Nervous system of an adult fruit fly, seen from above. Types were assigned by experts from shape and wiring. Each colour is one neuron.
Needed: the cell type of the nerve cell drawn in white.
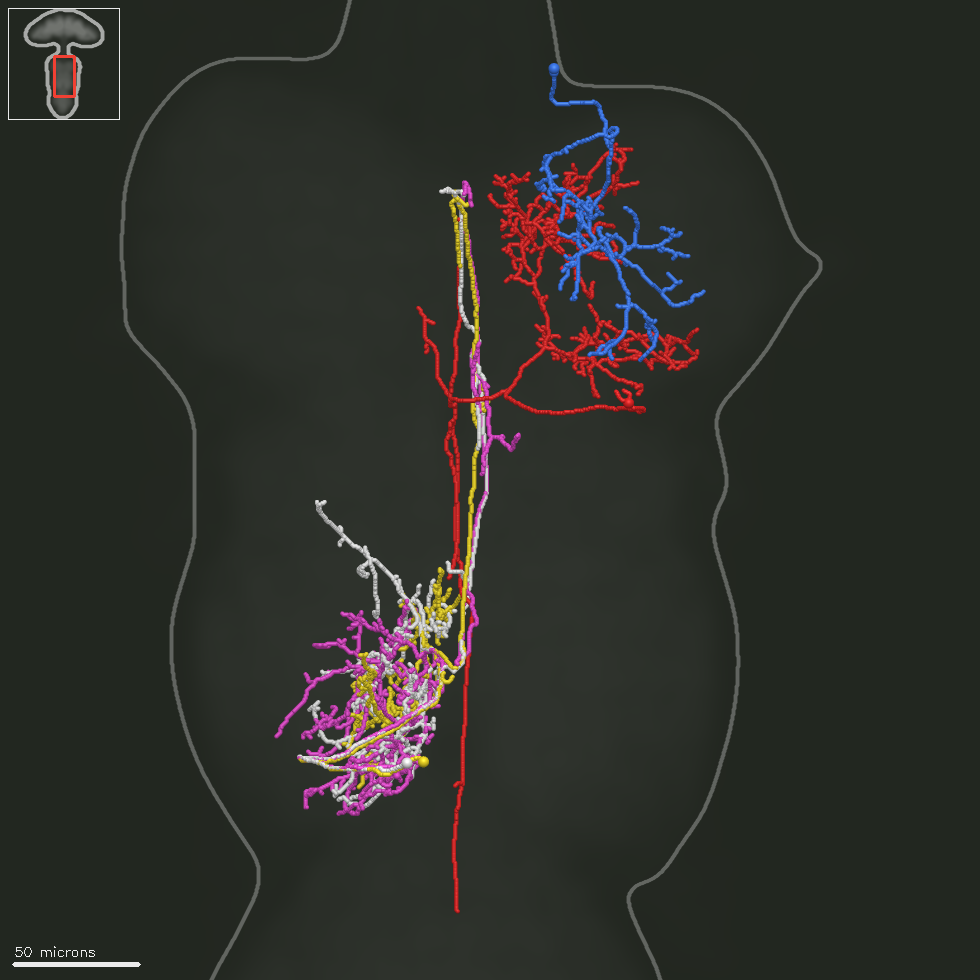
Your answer: IN23B080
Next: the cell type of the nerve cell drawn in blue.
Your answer: IN16B124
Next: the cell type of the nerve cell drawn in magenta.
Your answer: IN23B073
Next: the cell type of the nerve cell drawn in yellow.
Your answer: IN23B089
